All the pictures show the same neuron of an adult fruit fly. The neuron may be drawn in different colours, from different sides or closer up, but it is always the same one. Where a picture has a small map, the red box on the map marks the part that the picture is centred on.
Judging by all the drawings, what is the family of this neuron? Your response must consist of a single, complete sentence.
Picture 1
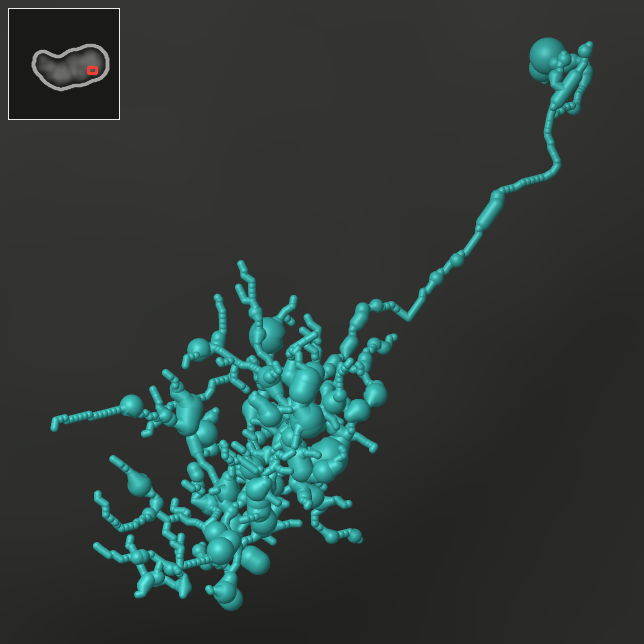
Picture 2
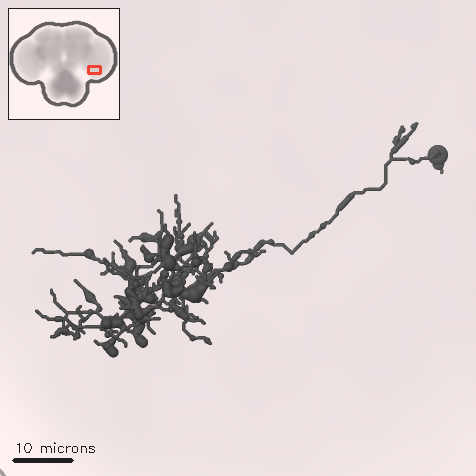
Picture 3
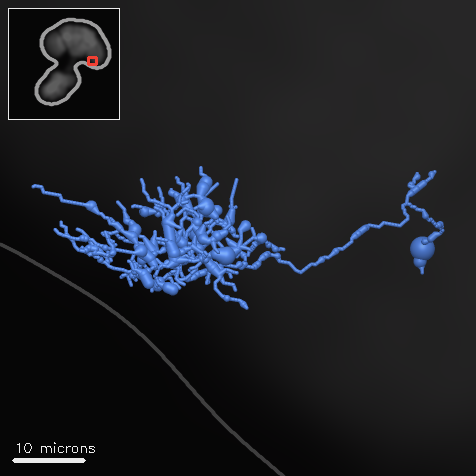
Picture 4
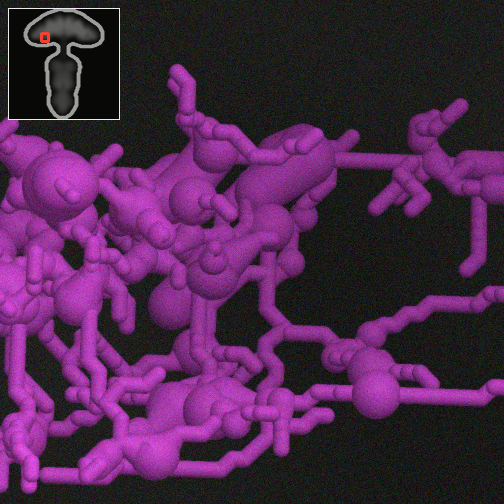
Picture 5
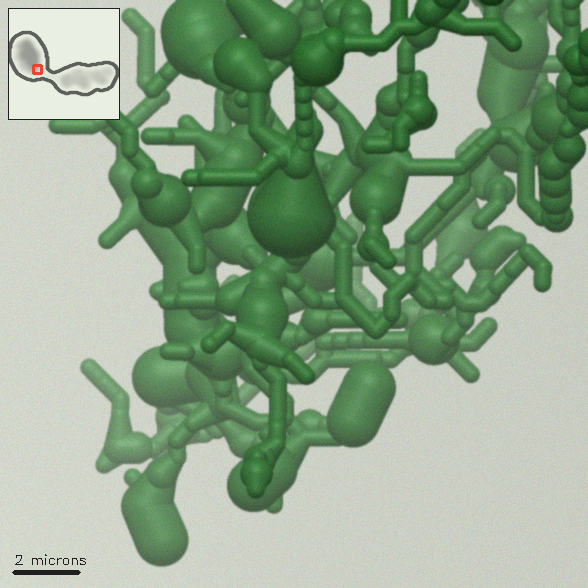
By its family, the neuron is LPi.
